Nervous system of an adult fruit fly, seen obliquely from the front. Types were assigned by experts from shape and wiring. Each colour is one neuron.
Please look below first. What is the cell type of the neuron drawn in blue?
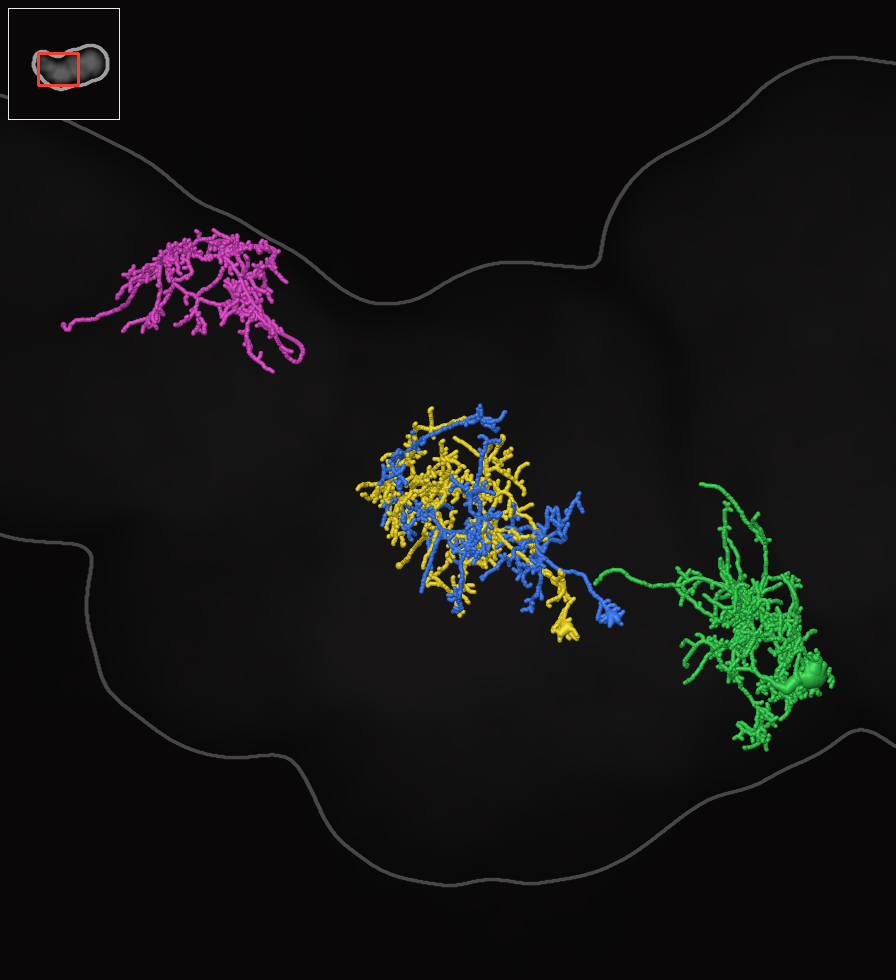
Acc. ti flexor MN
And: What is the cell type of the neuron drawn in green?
Ti flexor MN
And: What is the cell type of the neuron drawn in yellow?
Acc. tr flexor MN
